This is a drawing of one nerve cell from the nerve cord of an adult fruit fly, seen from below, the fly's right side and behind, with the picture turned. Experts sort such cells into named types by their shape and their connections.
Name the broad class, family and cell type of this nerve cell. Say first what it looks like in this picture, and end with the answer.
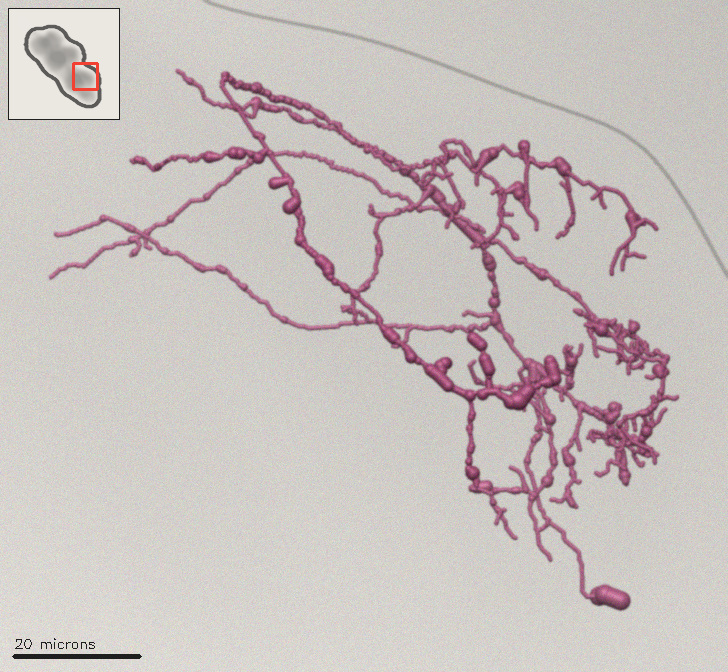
From left to right in the picture it spans about 100 microns. Dozens of branch ends can be seen. This is a nerve-cord intrinsic neuron. Its family is hemilineage 09A. Its cell type is IN09A034.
